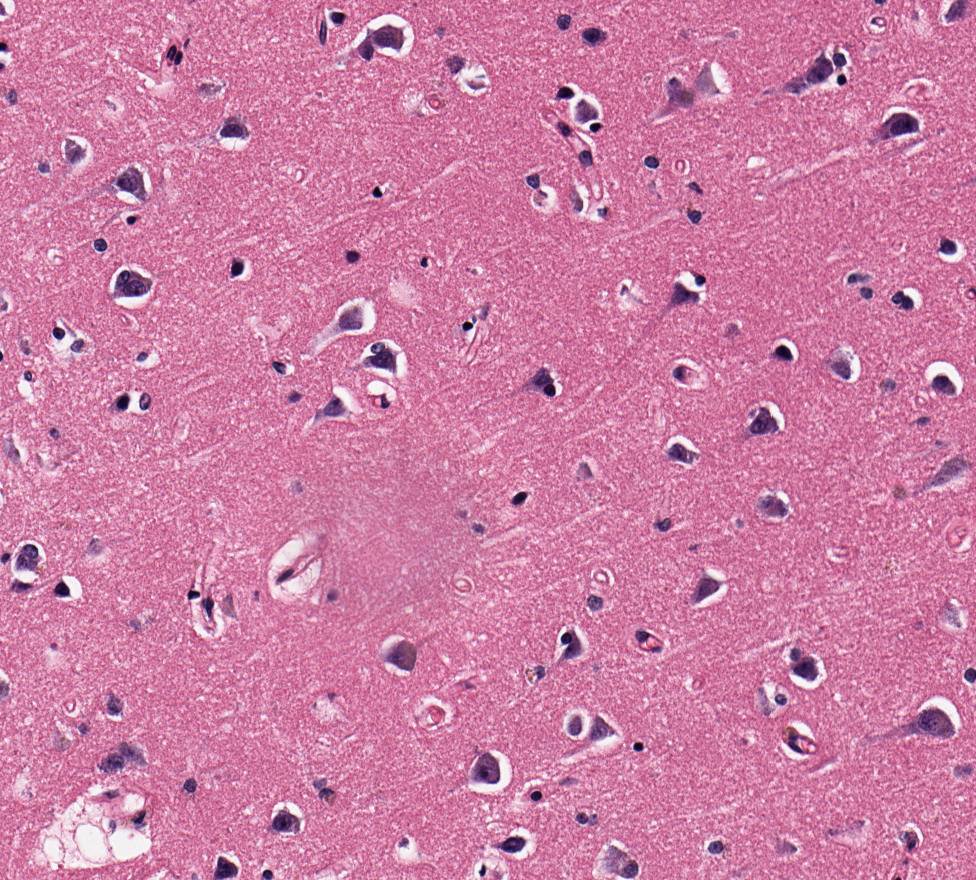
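Cerebral cortex. A pink, finely fibrillary background, without epithelium or glands, holds evenly scattered single cells. The larger cells are neurons with triangular or pear-shaped bodies, many tapering into a single process; most sit within a clear white space that separates them from the background. Many small, round, dark nuclei with no visible cytoplasm lie between them.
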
